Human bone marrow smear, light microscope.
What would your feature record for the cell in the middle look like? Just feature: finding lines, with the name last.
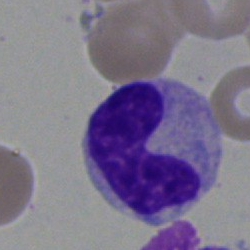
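Outline: round and smooth all the way around.
Nucleus: kidney-shaped; notice the deep notch opening toward the right.
Cytoplasm: a moderate rim of pale greyish-blue, lying mostly to the right of the nucleus.
Texture: faint and finely speckled, with no coarse granules.
Name: band neutrophil.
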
